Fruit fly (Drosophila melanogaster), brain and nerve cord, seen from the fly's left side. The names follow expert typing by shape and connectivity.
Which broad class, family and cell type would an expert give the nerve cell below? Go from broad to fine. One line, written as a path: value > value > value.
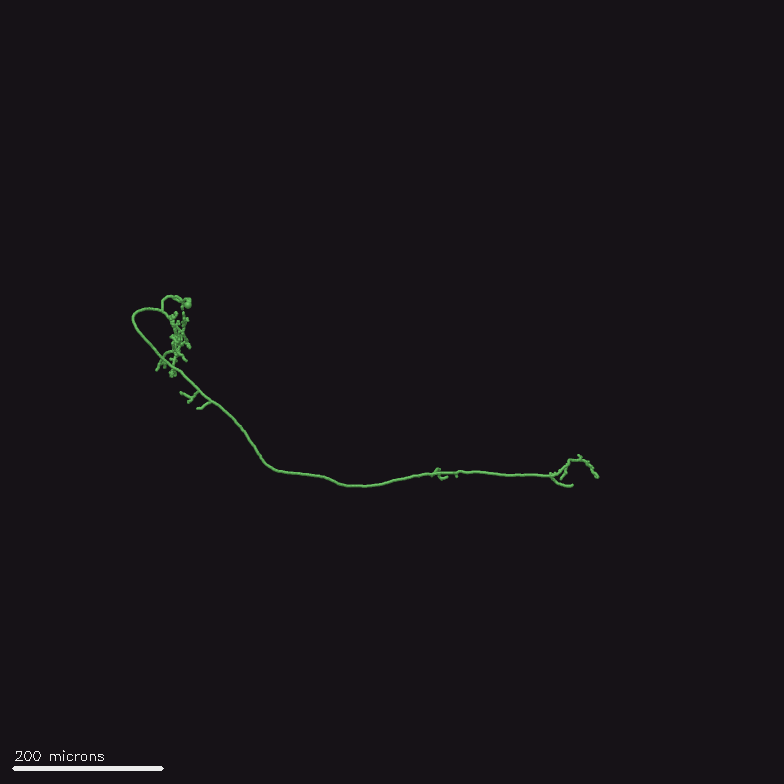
descending neuron > hemilineage PSp2 > DNpe015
